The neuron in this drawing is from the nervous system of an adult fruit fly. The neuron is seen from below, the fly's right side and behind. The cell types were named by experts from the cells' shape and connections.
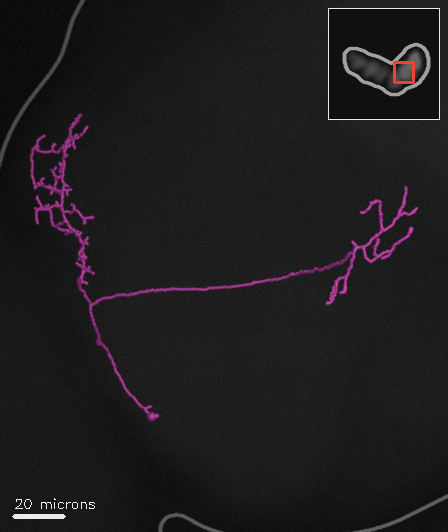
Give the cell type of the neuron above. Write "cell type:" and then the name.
cell type: CB4112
